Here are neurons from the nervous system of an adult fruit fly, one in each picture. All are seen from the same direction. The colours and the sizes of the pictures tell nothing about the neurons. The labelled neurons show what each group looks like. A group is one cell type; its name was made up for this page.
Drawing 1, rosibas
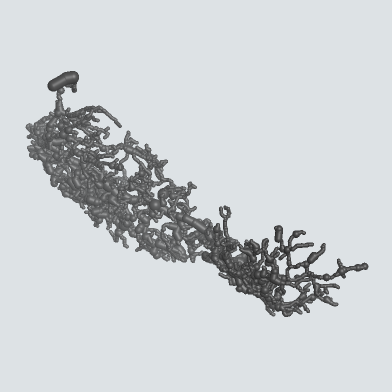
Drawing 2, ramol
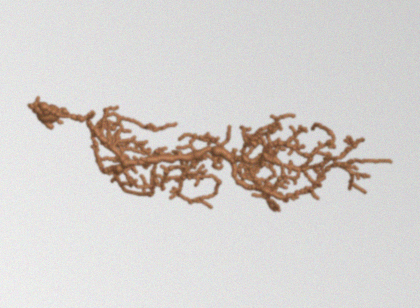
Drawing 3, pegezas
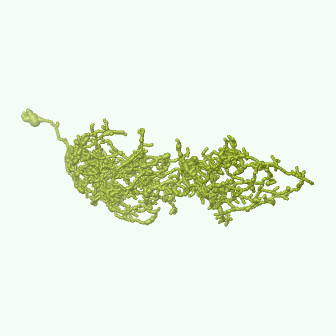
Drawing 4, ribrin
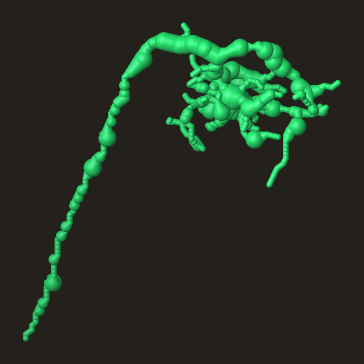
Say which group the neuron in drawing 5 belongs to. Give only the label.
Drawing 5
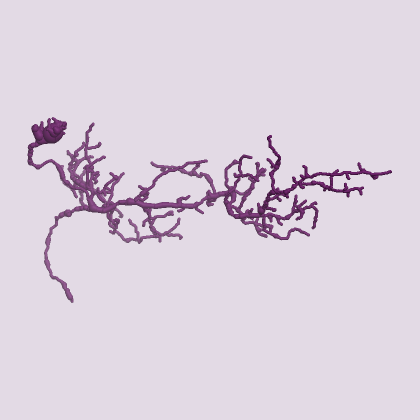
ramol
